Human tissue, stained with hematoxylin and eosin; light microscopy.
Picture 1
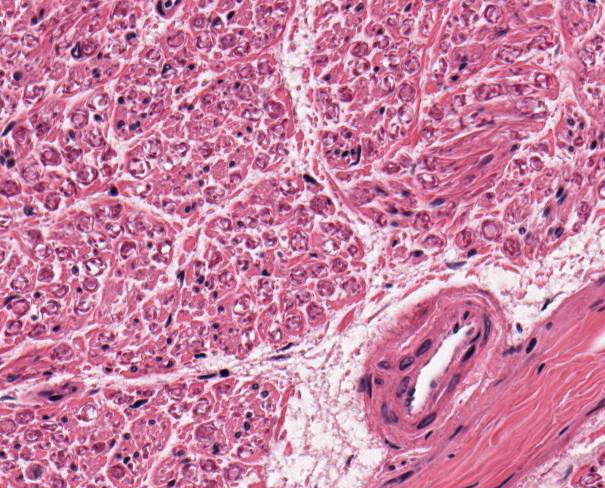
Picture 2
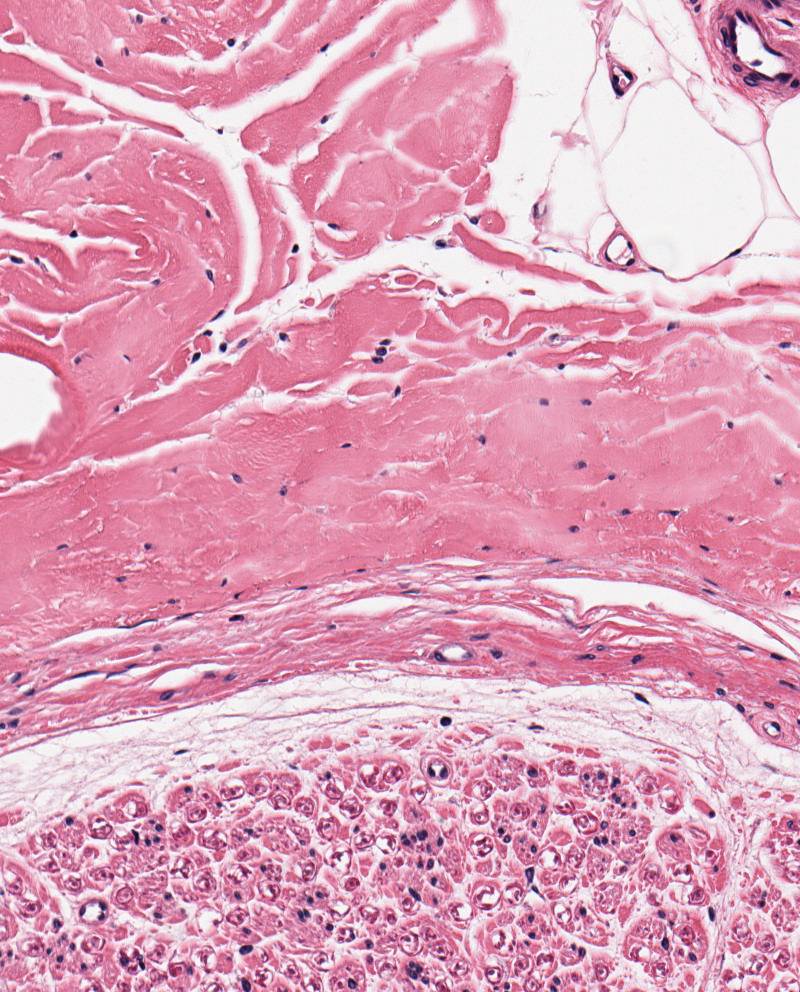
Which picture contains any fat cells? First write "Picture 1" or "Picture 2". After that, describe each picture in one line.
Picture 2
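Picture 1: No fat cells are present anywhere in the field.
Picture 2: A small group of empty-looking fat cells lies in the upper right corner of the field.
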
